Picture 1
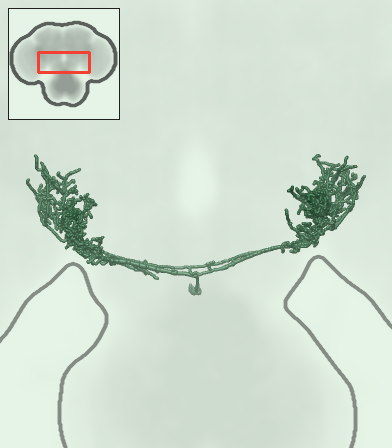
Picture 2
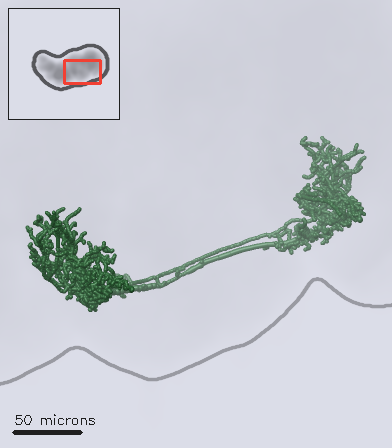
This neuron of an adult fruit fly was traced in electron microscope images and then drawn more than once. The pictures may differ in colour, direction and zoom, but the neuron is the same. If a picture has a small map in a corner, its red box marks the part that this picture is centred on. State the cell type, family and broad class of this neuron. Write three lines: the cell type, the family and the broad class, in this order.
WED196
hemilineage LB0
central-brain intrinsic neuron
